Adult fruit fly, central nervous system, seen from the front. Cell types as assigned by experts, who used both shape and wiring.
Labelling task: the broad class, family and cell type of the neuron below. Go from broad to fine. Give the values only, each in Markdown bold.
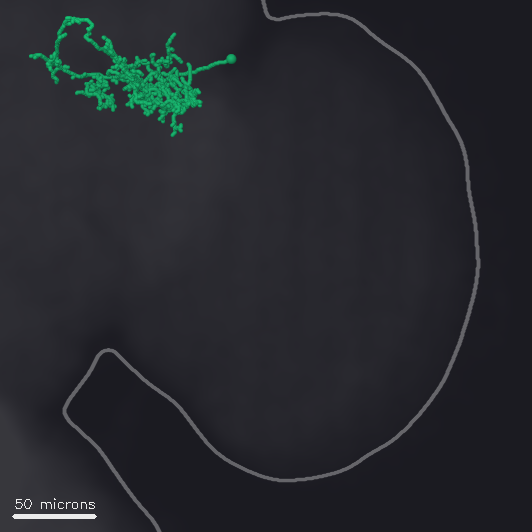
**central-brain intrinsic neuron**, **hemilineage SLPpl2**, **PLP119**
